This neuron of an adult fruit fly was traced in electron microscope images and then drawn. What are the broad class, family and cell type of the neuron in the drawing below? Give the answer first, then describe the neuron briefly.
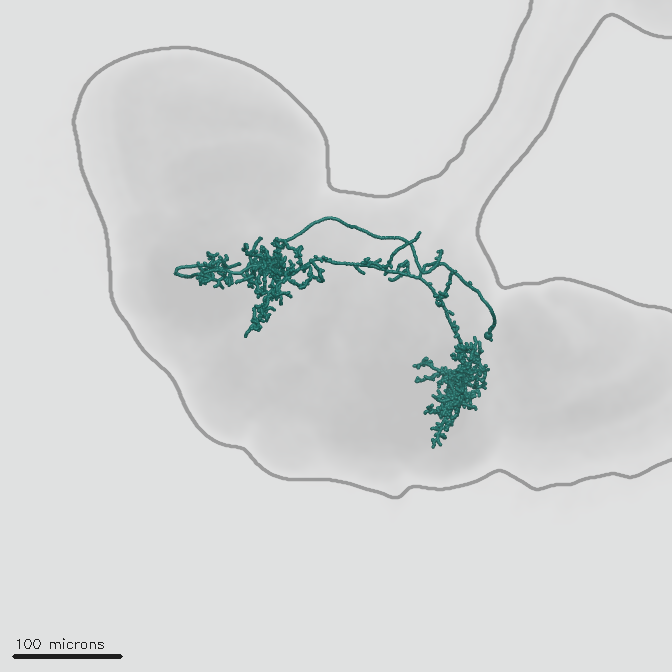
It is a central-brain intrinsic neuron. Its family is hemilineage LB7. It is of cell type SAD106. It is in the brain and does not reach the nerve cord. The cell body can be seen on the right of the picture. From left to right in the picture it spans about 300 microns.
